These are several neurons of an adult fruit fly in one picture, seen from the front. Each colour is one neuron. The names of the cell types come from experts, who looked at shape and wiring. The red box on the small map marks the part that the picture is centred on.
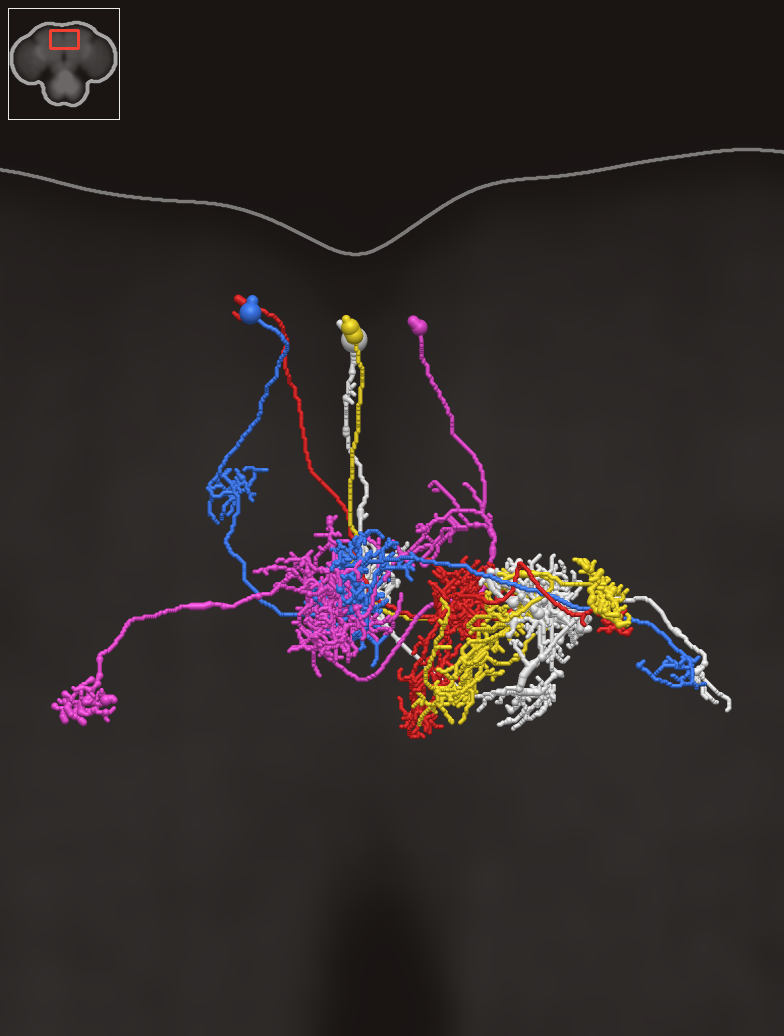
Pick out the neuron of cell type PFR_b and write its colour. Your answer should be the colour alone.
magenta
